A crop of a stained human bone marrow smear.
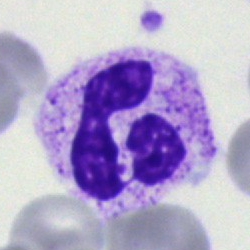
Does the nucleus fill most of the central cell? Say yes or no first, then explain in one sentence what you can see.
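No. The cytoplasm is plentiful and pale lilac.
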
